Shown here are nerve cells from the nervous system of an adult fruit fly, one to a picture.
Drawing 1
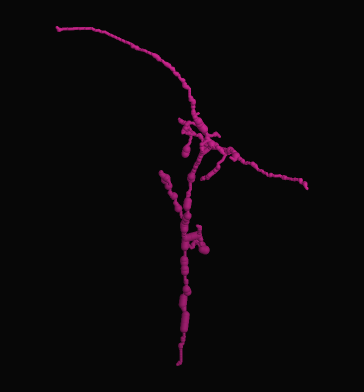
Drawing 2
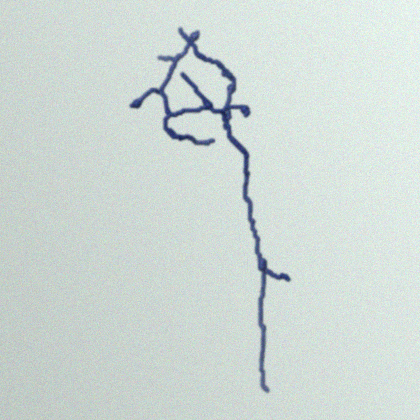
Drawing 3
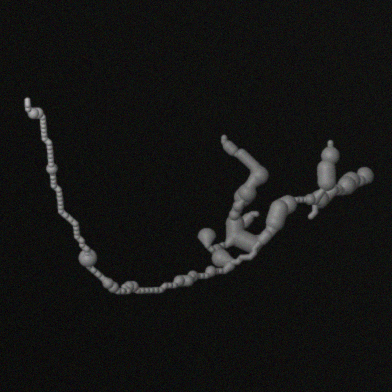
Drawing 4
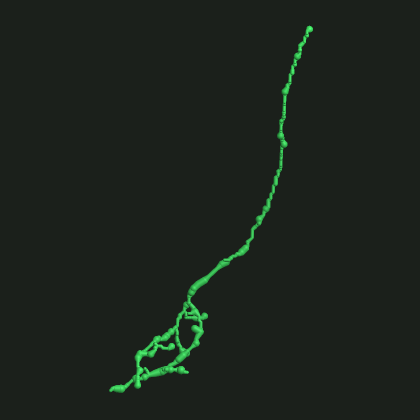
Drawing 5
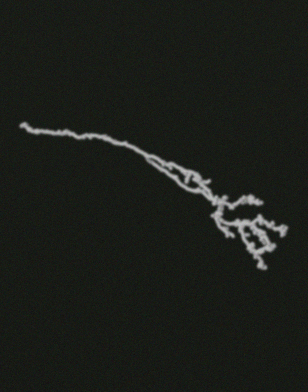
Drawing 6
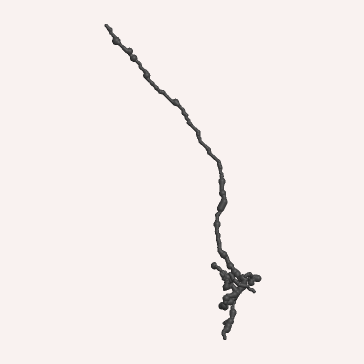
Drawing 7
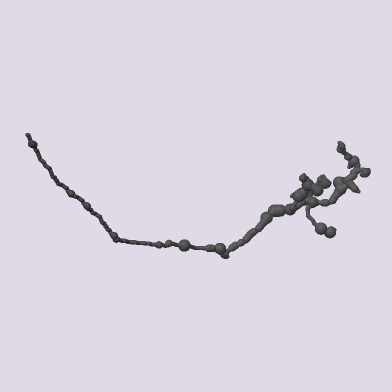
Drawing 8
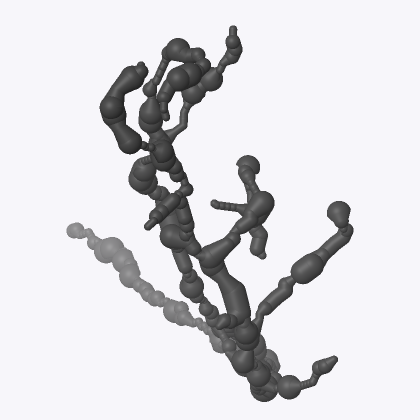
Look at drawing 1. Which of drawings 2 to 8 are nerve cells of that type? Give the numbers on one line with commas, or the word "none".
2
